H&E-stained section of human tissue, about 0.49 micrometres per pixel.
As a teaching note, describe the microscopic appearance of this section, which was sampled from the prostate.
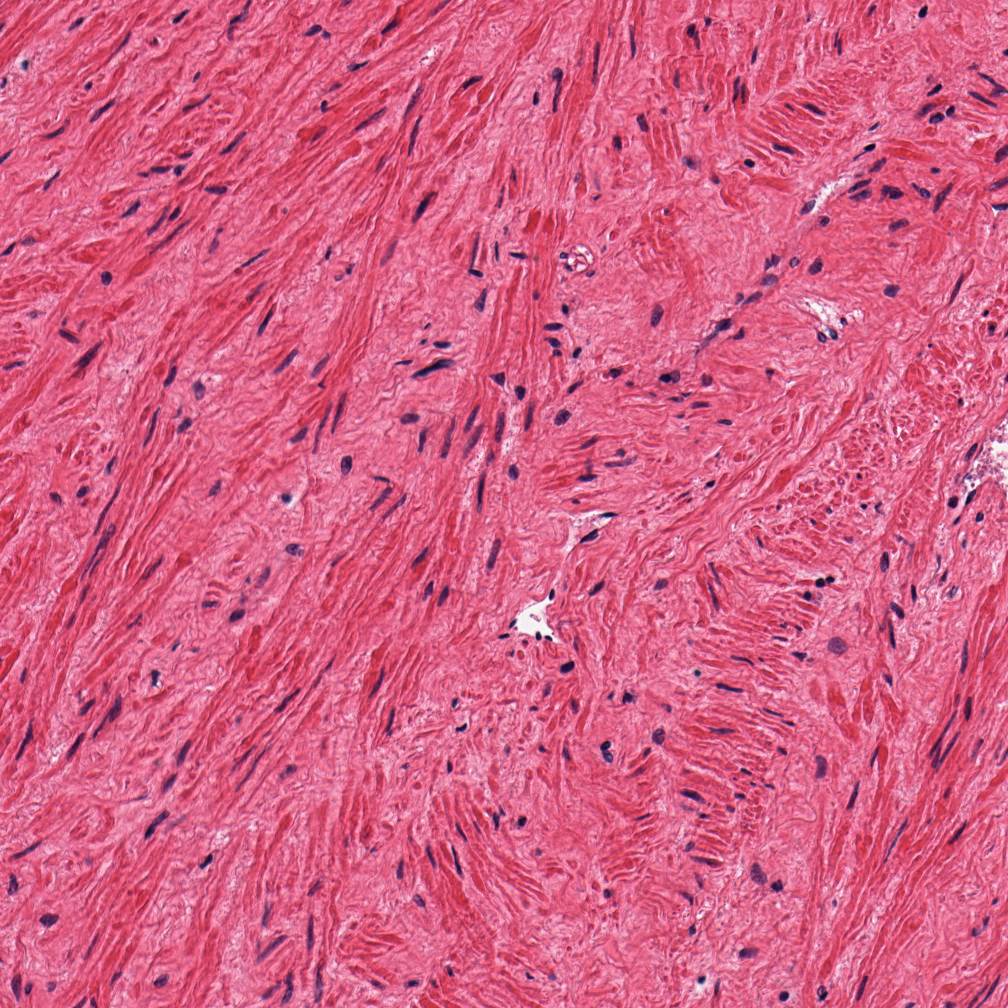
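Interlacing spindle-shaped cell bundles make up the whole field; no epithelium or glands. Notice these are smooth muscle cells: elongated, blunt-ended dark nuclei in pink cytoplasm. Right of centre some bundles are cut across: small rounded profiles, round nuclei. Between bundles: paler pink, wavy fibrous stroma.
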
